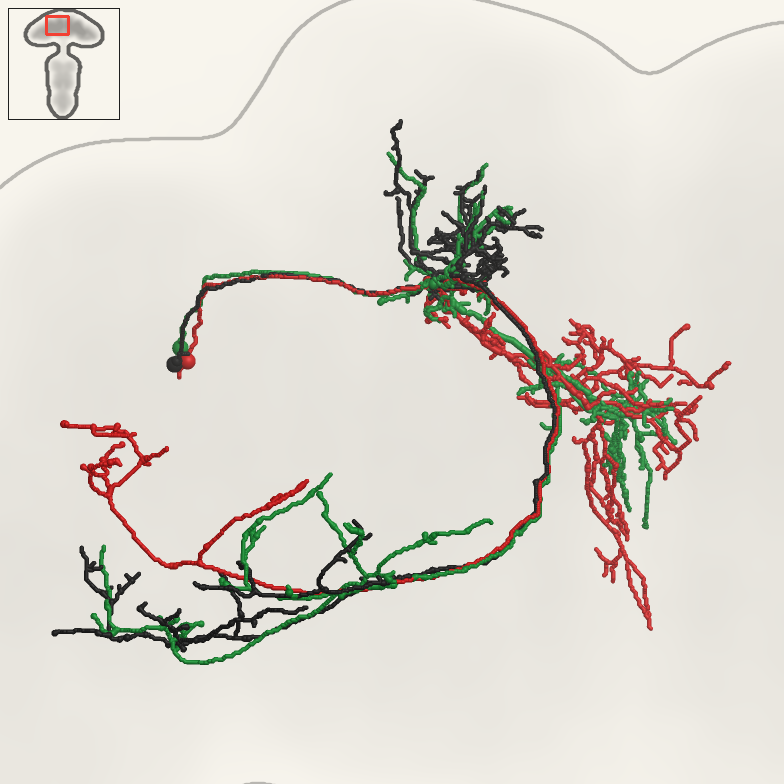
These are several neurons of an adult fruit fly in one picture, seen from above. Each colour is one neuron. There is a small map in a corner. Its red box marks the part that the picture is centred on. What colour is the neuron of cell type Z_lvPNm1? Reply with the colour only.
red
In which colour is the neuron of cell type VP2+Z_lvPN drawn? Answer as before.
green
